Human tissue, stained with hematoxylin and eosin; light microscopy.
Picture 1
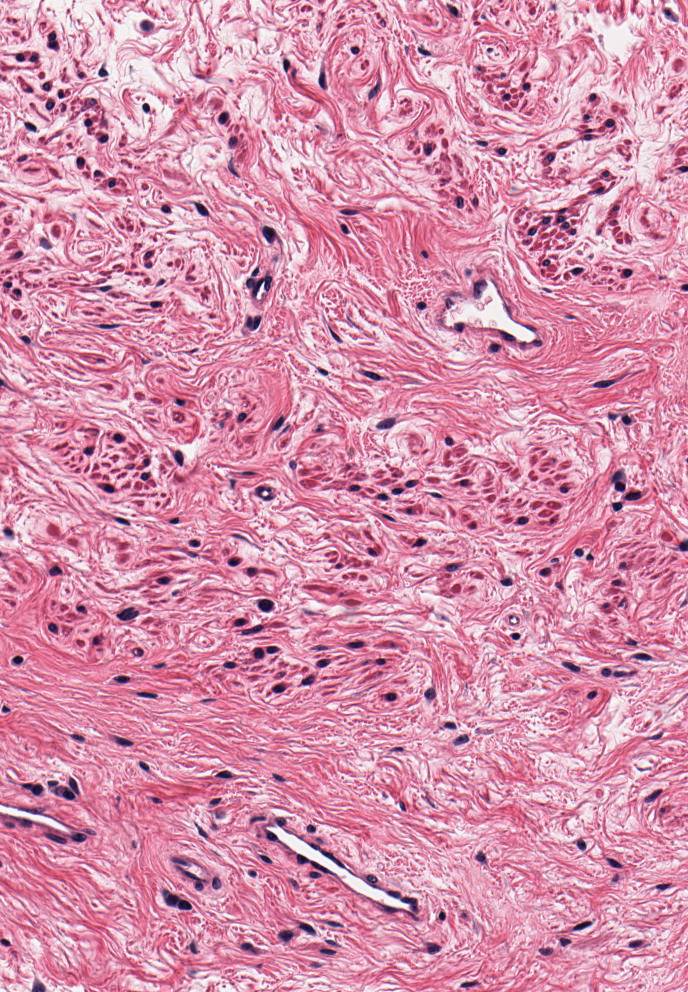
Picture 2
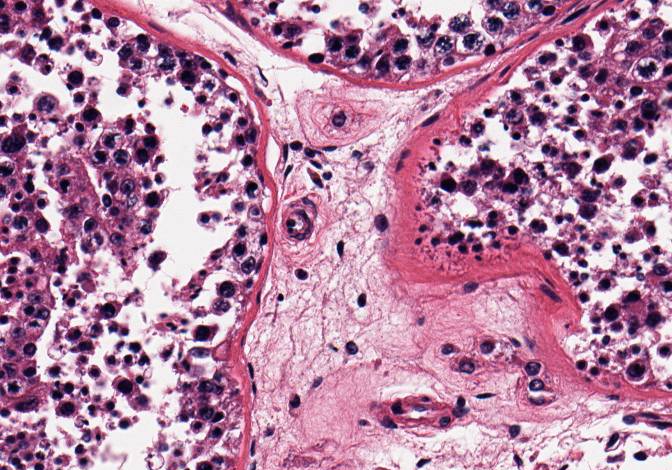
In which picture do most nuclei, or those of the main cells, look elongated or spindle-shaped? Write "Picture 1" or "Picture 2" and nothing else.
Picture 1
